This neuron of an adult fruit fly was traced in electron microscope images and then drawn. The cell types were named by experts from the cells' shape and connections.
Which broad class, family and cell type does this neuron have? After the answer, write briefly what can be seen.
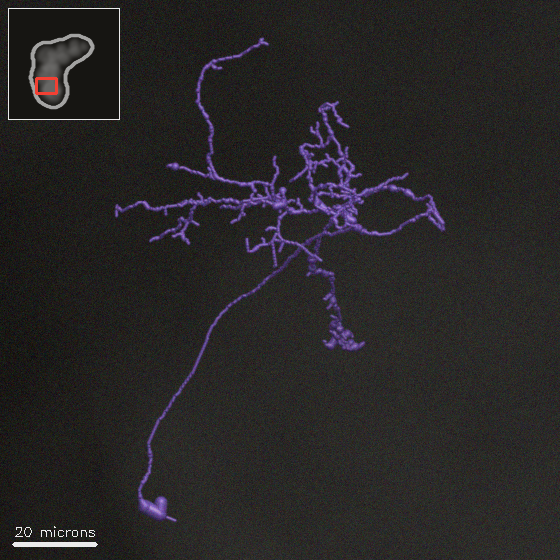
This is a central-brain intrinsic neuron. The family is hemilineage WEDa2. The cell type is WED031. Its cell body lies at the lower left of the picture. By the scale bar it is about 120 microns tall in this view. The picture shows dozens of branch ends.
